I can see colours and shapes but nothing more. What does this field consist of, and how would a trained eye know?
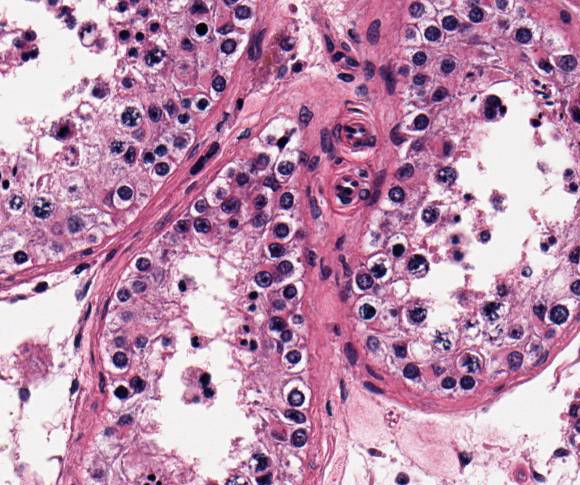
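Structure: seminiferous tubule, in several rounded profiles cut across. Wall: thin, pink, with flattened, elongated dark nuclei parallel to the edge.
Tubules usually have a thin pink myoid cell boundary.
Lining: thick, several cells deep, with large cells holding big round nuclei of coarse, clumped dark chromatin common mid-layer.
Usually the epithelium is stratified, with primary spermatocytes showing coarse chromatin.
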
